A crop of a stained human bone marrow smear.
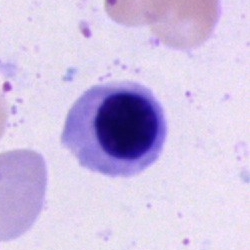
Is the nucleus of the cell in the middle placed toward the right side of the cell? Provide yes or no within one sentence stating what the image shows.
Yes, most of its cytoplasm is located to the left of its nucleus.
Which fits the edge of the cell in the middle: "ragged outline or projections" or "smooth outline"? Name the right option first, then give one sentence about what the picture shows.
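Smooth outline. The cell has a roughly round outline with a smooth edge.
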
